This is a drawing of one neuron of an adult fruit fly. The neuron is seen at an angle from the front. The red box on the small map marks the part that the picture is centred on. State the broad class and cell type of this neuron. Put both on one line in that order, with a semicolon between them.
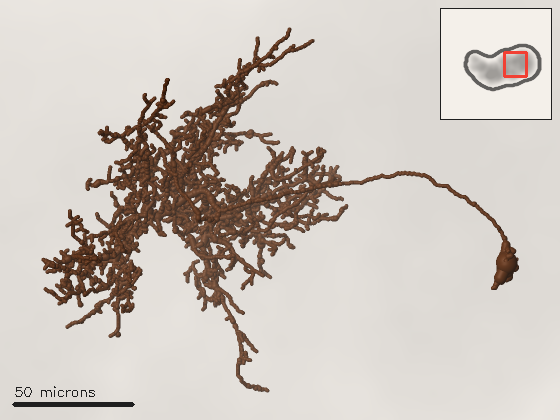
central-brain intrinsic neuron; IB008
